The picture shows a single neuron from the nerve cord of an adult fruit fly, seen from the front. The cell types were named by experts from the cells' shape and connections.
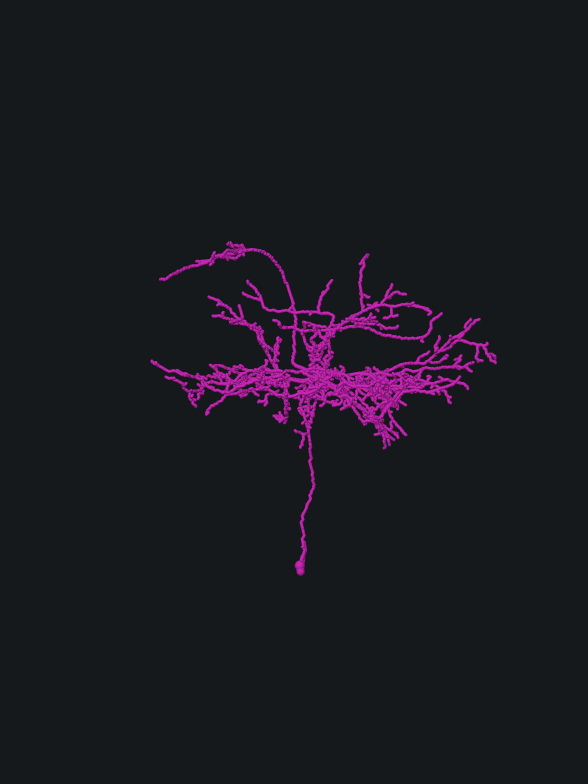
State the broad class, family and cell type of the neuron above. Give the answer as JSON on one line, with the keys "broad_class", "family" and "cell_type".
{"broad_class": "nerve-cord intrinsic neuron", "family": "hemilineage 06B", "cell_type": "IN06B019"}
